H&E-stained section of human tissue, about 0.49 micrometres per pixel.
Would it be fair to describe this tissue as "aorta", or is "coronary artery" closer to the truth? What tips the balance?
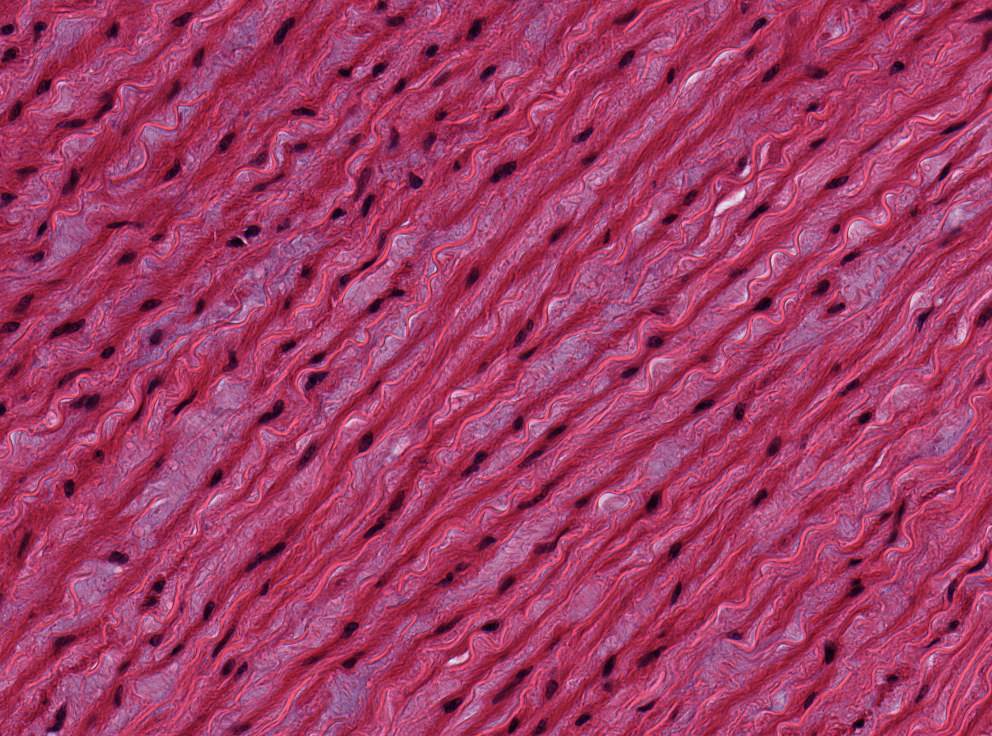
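It's aorta. The whole field is built of parallel lamellae running diagonally from lower left to upper right.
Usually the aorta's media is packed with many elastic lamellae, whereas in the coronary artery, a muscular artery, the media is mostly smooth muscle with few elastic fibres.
That stack of lamellae sides with aorta. Dark purple, elongated nuclei lie between them, long axes parallel, and pale bluish-purple material fills patches between the red lamellae. No epithelium or lumen shows anywhere.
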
